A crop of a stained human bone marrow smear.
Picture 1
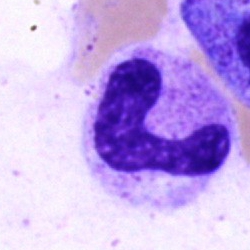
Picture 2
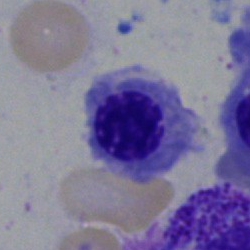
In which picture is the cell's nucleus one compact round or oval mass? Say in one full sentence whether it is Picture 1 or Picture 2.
Compact and round or oval is the nucleus of the cell in picture 2.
